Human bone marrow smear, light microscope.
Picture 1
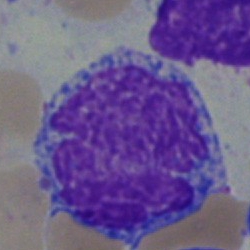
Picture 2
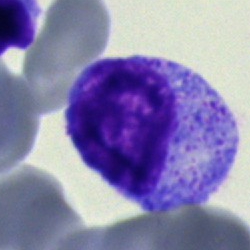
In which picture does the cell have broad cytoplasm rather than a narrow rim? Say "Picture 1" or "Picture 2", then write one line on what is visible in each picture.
Picture 2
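Picture 1: The nucleus fills most of the cell.
Picture 2: The cytoplasm forms a broad crescent on the right side of the cell.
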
